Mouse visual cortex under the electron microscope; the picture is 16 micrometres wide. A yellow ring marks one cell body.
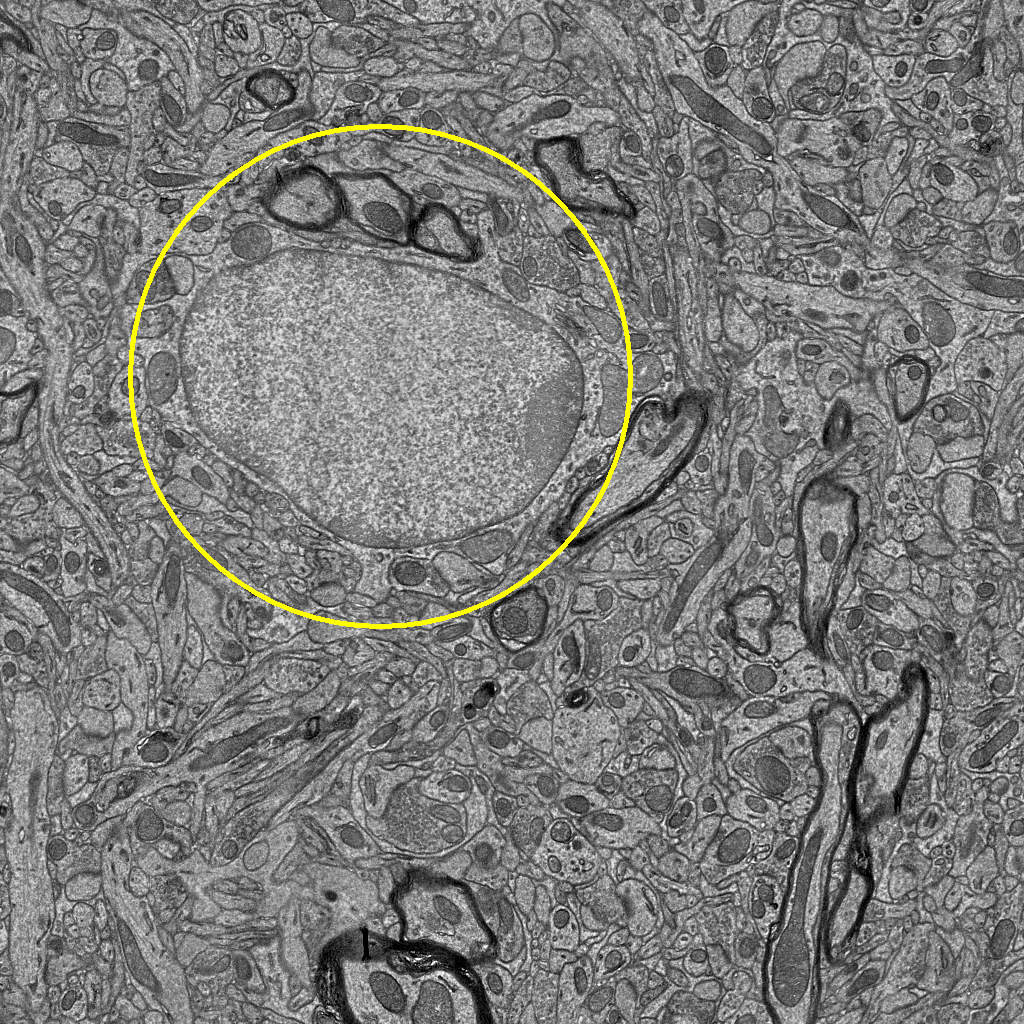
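Astrocyte, ringed in yellow, in an electron micrograph of mouse visual cortex. Its nucleus is a large oval whose long axis runs roughly from left to right, with a smooth outline free of deep infoldings. In this plane no distinct nucleolus is seen. The cytoplasm shows no lipofuscin or other dark dense bodies.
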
